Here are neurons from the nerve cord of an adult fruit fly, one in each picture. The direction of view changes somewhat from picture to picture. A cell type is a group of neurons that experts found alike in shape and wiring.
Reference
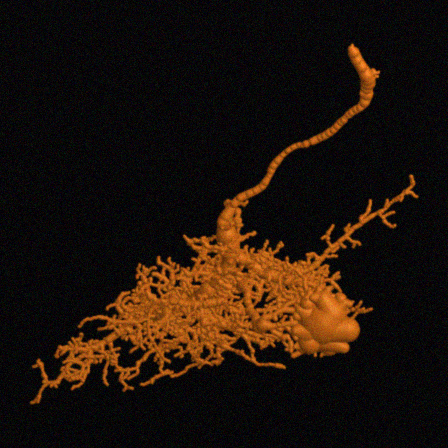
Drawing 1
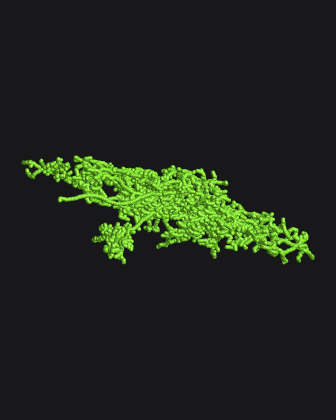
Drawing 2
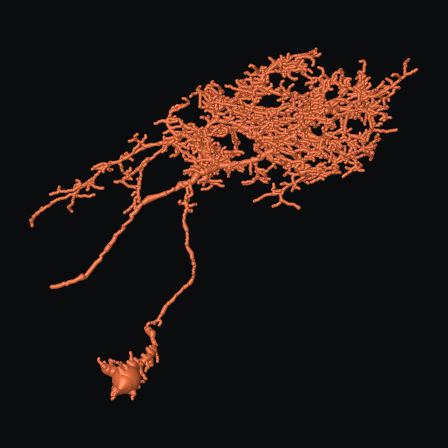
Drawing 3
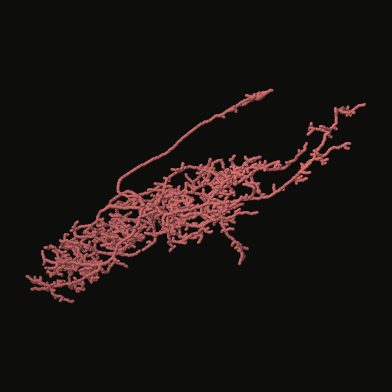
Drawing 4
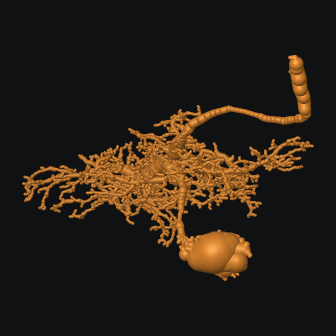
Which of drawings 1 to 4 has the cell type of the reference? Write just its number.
4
